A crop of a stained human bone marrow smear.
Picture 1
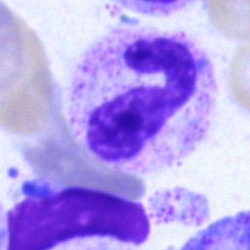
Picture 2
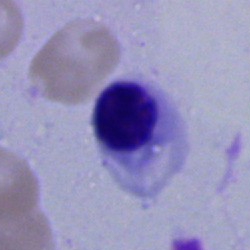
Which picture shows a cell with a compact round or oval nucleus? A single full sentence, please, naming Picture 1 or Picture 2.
The cell in Picture 2 has a round or oval nucleus that is compact.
